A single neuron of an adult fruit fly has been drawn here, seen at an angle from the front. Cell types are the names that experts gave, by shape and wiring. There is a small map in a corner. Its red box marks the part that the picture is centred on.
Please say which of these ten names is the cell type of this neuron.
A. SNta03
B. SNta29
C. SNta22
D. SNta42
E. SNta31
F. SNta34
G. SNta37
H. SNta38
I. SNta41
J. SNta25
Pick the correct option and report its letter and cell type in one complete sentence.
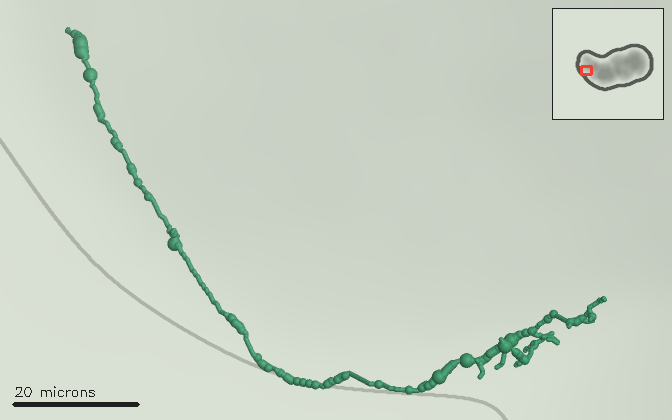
Given as option F, SNta34 is the cell type for the neuron.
